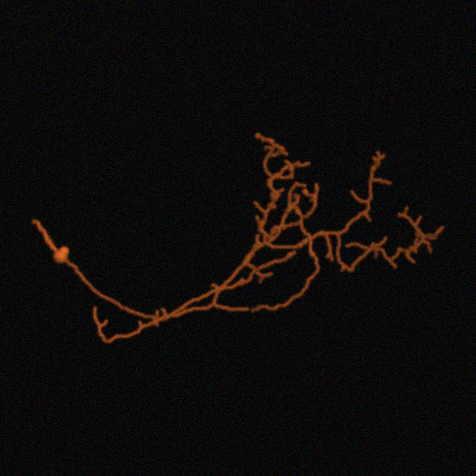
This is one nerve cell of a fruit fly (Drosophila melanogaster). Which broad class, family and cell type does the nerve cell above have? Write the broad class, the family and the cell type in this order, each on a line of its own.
central-brain intrinsic neuron
hemilineage SLPad1_posterior
CB3399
